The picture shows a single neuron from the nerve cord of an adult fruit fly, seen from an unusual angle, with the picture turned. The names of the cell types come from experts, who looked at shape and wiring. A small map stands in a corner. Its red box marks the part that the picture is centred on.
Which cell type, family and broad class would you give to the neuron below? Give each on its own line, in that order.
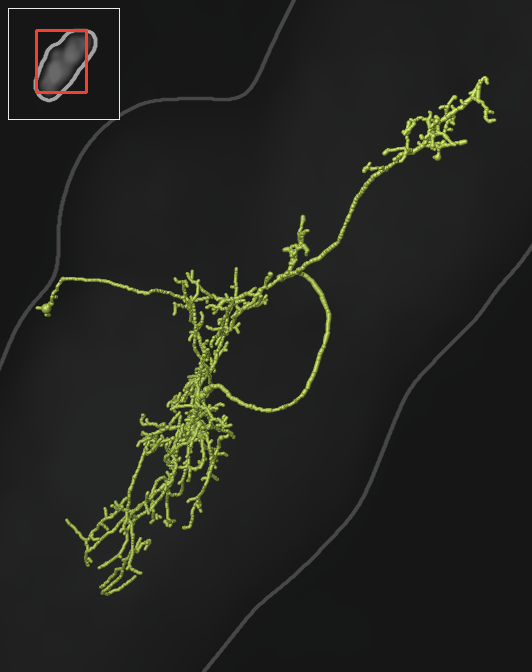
IN06B022
hemilineage 06B
nerve-cord intrinsic neuron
